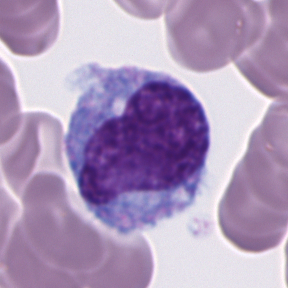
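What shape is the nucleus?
Bean-shaped, from a notch on its upper-left side.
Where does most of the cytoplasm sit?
To the left of the nucleus and below it; along the upper left the cell border is frayed and ill-defined.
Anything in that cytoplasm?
A dusting of fine, faint pinkish-purple granules.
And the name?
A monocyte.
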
